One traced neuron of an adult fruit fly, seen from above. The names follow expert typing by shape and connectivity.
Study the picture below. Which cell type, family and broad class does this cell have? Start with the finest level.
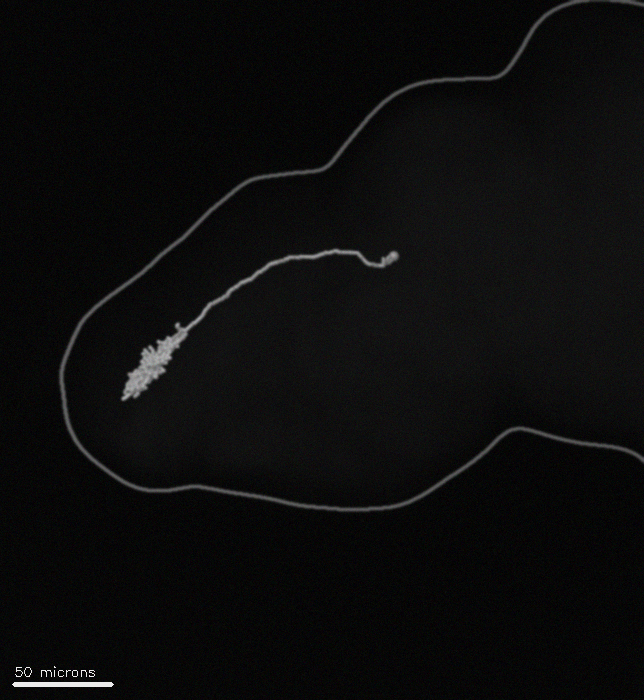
Cm11a; Cm; optic-lobe intrinsic neuron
